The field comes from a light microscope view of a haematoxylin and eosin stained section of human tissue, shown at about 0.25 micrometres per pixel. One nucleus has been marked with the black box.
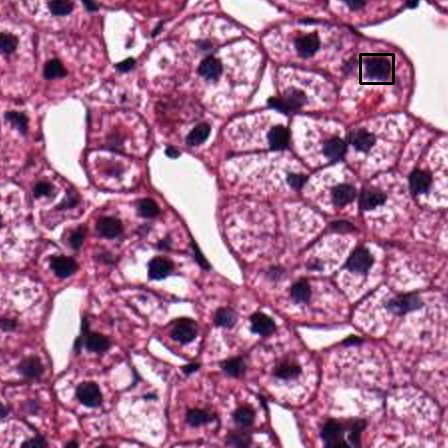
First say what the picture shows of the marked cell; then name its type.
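The nucleus is dark purple, dense, and somewhat irregular in outline, about the same size as the nuclei in the neighbouring cells. The nucleus sits in the upper middle of the cell, with a wide rim of cytoplasm around it. The cytoplasm is plentiful and pale pink, with a foamy look from many small clear spaces. The cell is outlined by a thin, distinct pink border and has a rounded, many-sided shape. It lies packed among similar foamy cells, with its right side against a large empty clear space. The marked nucleus belongs to an adrenal cortical cell.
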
